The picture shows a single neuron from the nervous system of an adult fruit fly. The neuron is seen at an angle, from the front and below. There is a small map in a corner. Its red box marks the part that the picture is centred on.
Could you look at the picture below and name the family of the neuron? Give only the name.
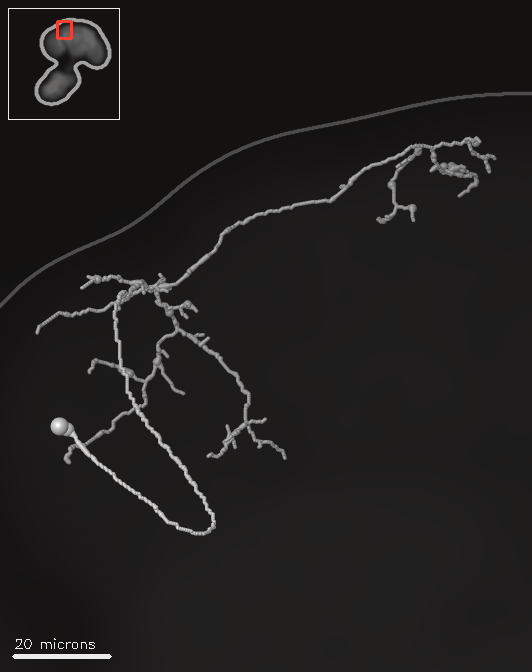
hemilineage VPNl&d1_dorsal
